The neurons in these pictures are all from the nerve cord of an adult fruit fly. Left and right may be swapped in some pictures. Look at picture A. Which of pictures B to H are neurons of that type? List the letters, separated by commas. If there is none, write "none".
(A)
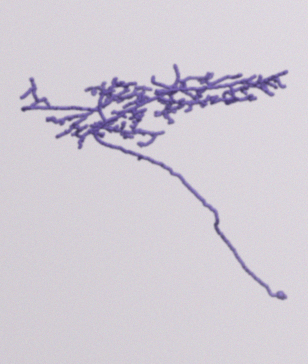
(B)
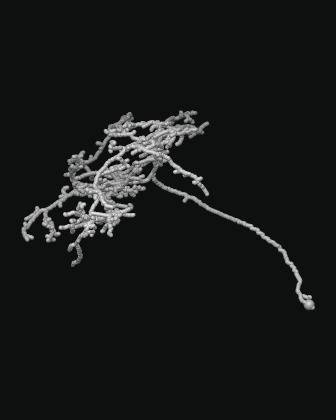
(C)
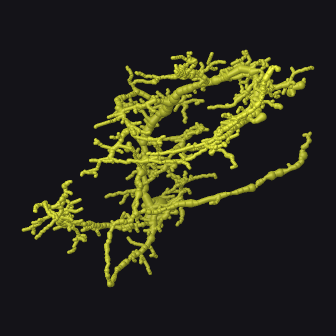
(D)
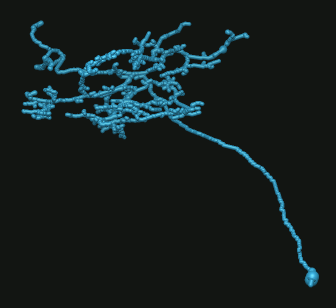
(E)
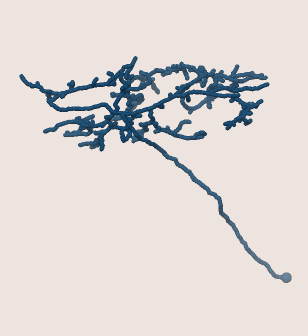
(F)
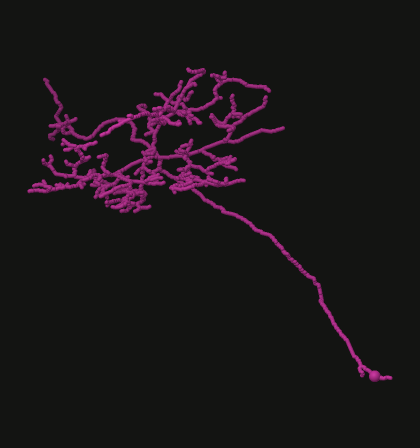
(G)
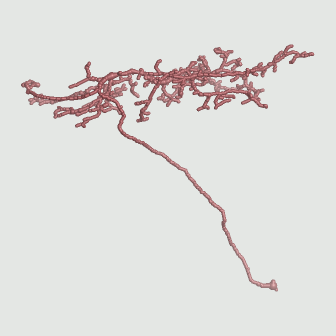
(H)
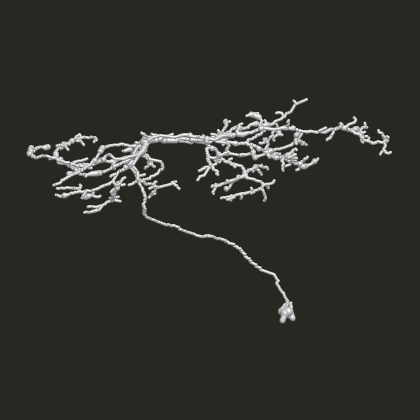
D, E, F, G, H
